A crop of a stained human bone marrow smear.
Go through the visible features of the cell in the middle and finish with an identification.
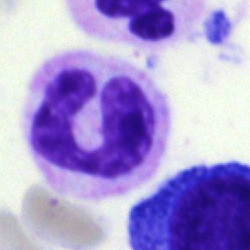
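Nucleus: curved into a horseshoe, its open side facing upward. Chromatin: dark purple, condensed into coarse clumps. No nucleoli are visible, and the cytoplasm shows no vacuoles. This is a band neutrophil.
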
